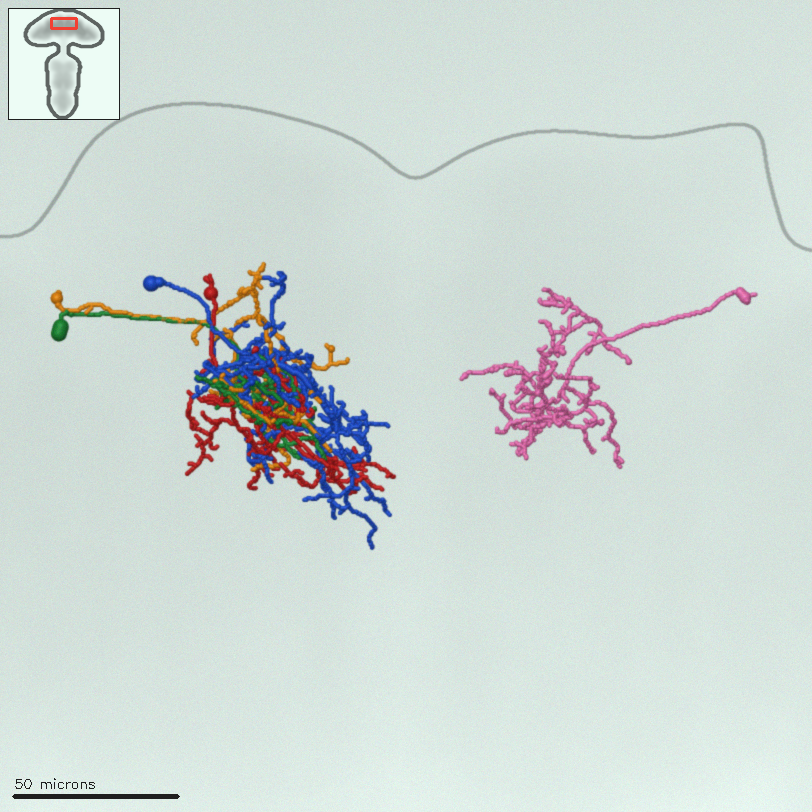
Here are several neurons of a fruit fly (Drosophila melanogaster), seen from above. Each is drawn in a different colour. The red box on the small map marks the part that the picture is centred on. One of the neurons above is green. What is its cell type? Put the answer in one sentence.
The cell type is GNG424.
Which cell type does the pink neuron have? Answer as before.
The cell type is GNG443.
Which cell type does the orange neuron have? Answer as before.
The cell type is GNG415.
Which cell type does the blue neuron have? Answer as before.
The cell type is GNG353.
